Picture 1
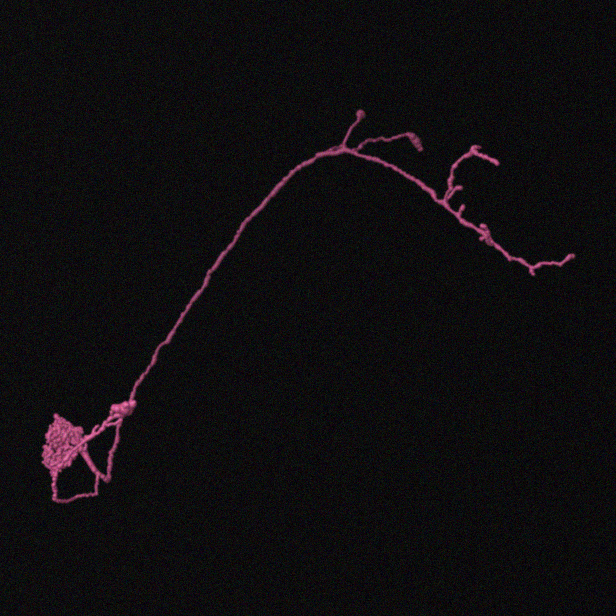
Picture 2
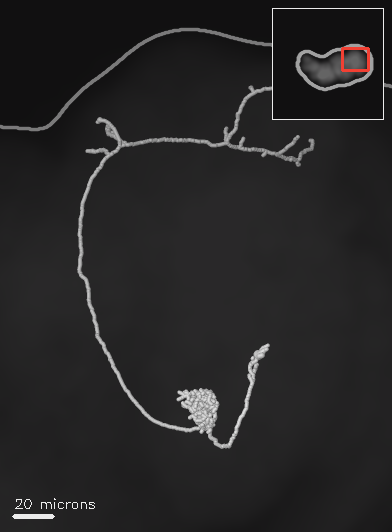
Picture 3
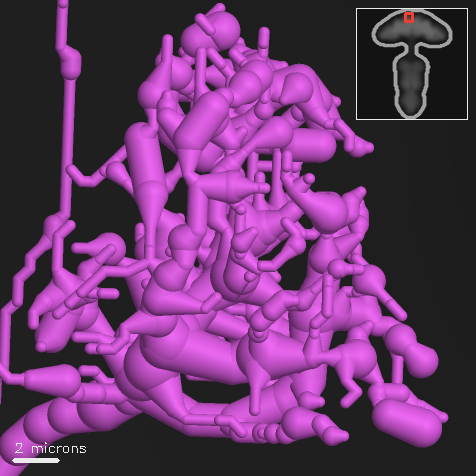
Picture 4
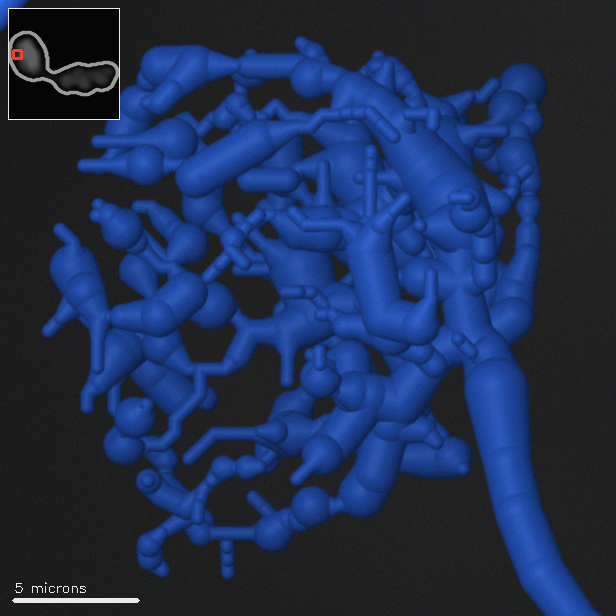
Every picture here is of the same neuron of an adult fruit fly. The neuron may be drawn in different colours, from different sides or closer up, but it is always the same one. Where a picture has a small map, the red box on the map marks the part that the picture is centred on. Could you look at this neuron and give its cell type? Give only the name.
DM6_adPN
